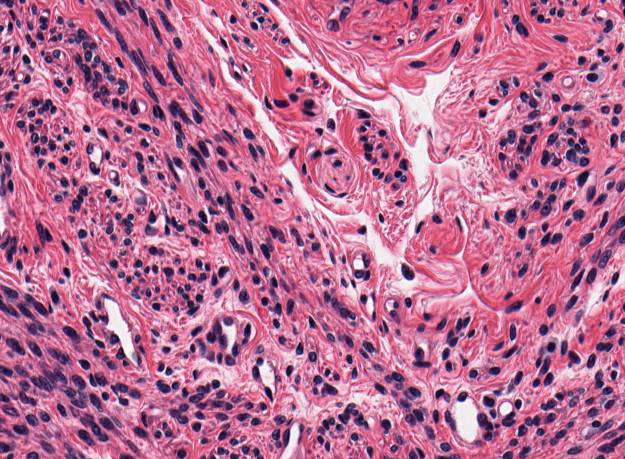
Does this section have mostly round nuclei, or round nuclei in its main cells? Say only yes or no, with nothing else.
No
